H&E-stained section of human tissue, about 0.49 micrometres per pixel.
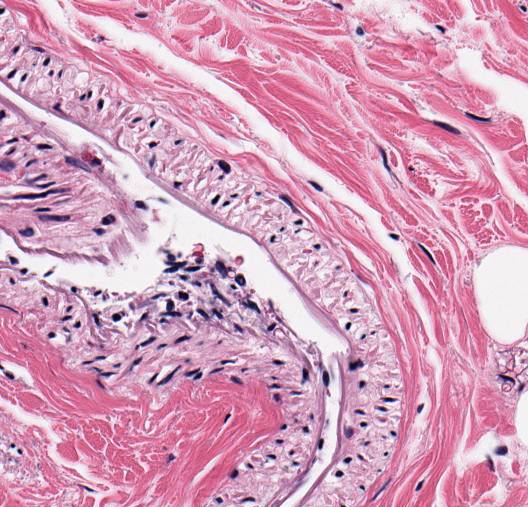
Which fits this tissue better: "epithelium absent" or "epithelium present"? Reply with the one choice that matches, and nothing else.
Epithelium present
